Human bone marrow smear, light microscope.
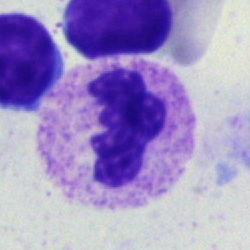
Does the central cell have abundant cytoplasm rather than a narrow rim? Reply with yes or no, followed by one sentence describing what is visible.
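Yes. The cytoplasm is plentiful and wider on the left side of the nucleus.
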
